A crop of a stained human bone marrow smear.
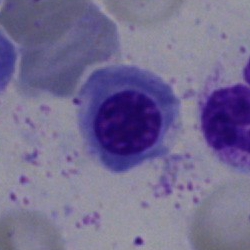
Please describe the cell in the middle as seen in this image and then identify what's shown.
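Look at the chromatin: dark purple and coarsely clumped, with lighter patches showing between the clumps. I can't make out any distinct nucleoli. A moderate rim of pale greyish-blue cytoplasm goes all the way round the nucleus, with no visible granules in it. So that one's an erythroblast.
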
